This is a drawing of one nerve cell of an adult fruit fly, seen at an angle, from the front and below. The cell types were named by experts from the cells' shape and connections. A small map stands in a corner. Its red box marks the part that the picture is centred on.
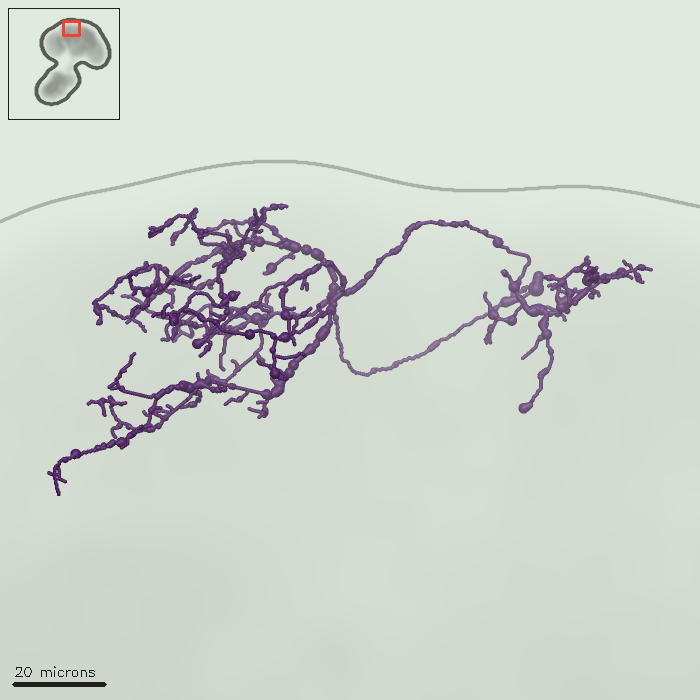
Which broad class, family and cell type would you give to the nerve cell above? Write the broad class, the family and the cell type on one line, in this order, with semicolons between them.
central-brain intrinsic neuron; hemilineage SLPpm3; CB1628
